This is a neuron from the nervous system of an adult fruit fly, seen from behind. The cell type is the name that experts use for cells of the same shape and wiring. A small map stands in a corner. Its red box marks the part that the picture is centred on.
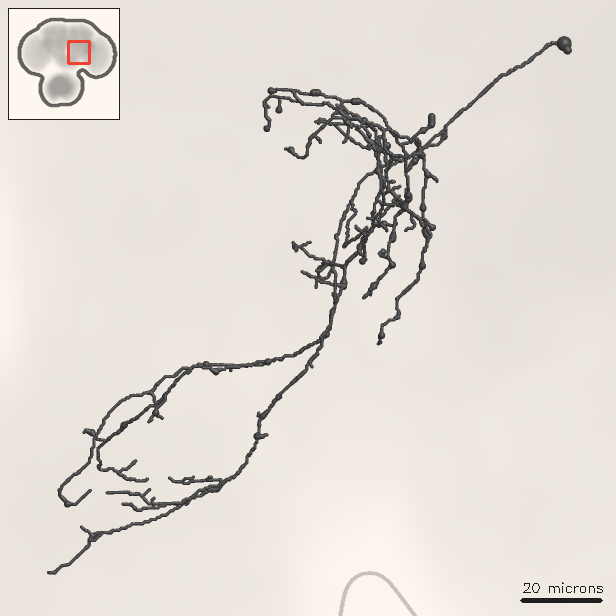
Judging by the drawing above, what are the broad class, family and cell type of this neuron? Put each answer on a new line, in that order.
central-brain intrinsic neuron
hemilineage LALa1_posterior
CB2246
